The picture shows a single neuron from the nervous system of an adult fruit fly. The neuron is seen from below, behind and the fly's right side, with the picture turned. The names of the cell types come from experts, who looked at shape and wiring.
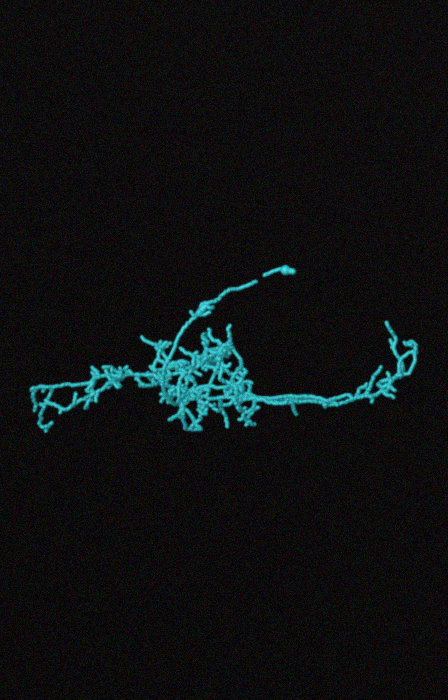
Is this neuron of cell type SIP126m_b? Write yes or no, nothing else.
no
